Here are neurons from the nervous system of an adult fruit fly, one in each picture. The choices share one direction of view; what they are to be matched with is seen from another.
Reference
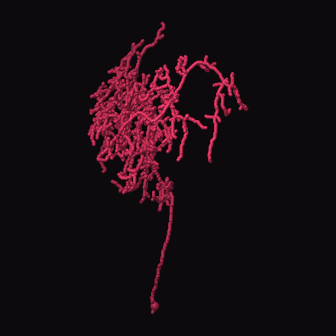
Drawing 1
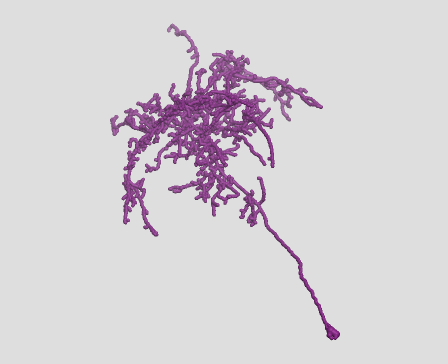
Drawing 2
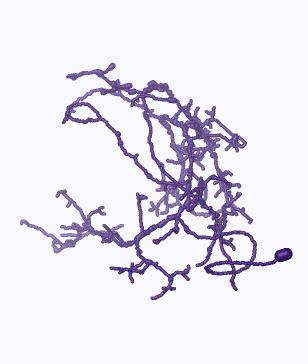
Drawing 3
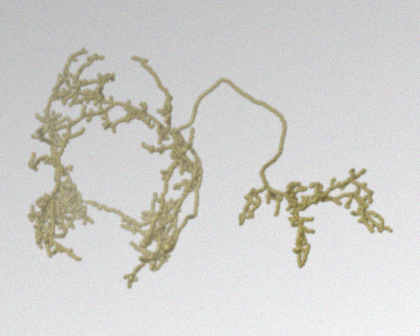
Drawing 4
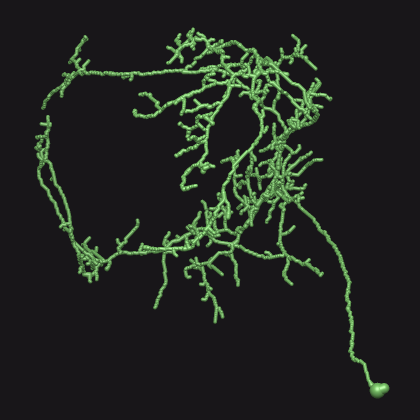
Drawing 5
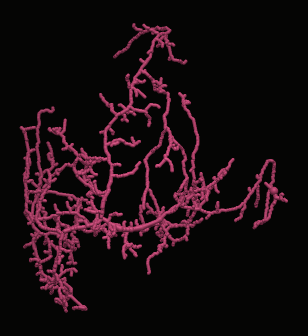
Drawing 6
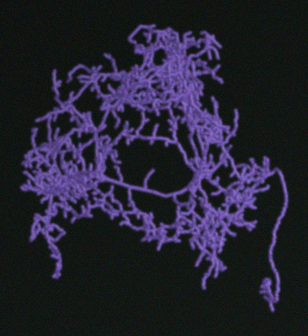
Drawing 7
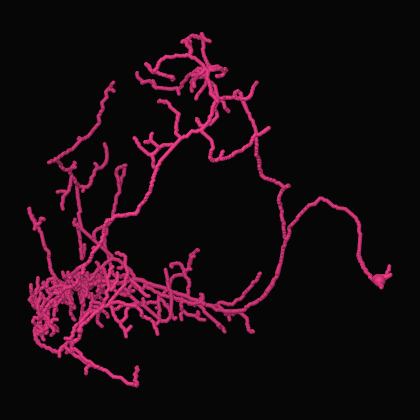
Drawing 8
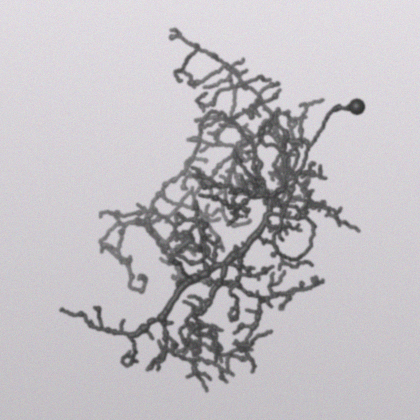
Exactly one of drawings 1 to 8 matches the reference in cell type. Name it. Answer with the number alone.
1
